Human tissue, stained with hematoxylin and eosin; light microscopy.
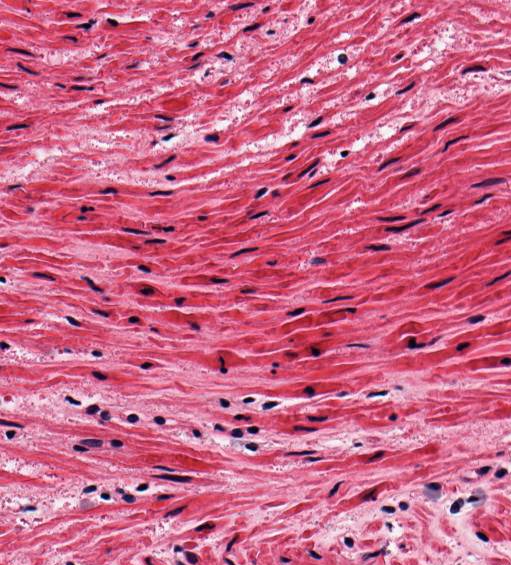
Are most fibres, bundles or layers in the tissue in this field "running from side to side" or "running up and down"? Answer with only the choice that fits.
Running from side to side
